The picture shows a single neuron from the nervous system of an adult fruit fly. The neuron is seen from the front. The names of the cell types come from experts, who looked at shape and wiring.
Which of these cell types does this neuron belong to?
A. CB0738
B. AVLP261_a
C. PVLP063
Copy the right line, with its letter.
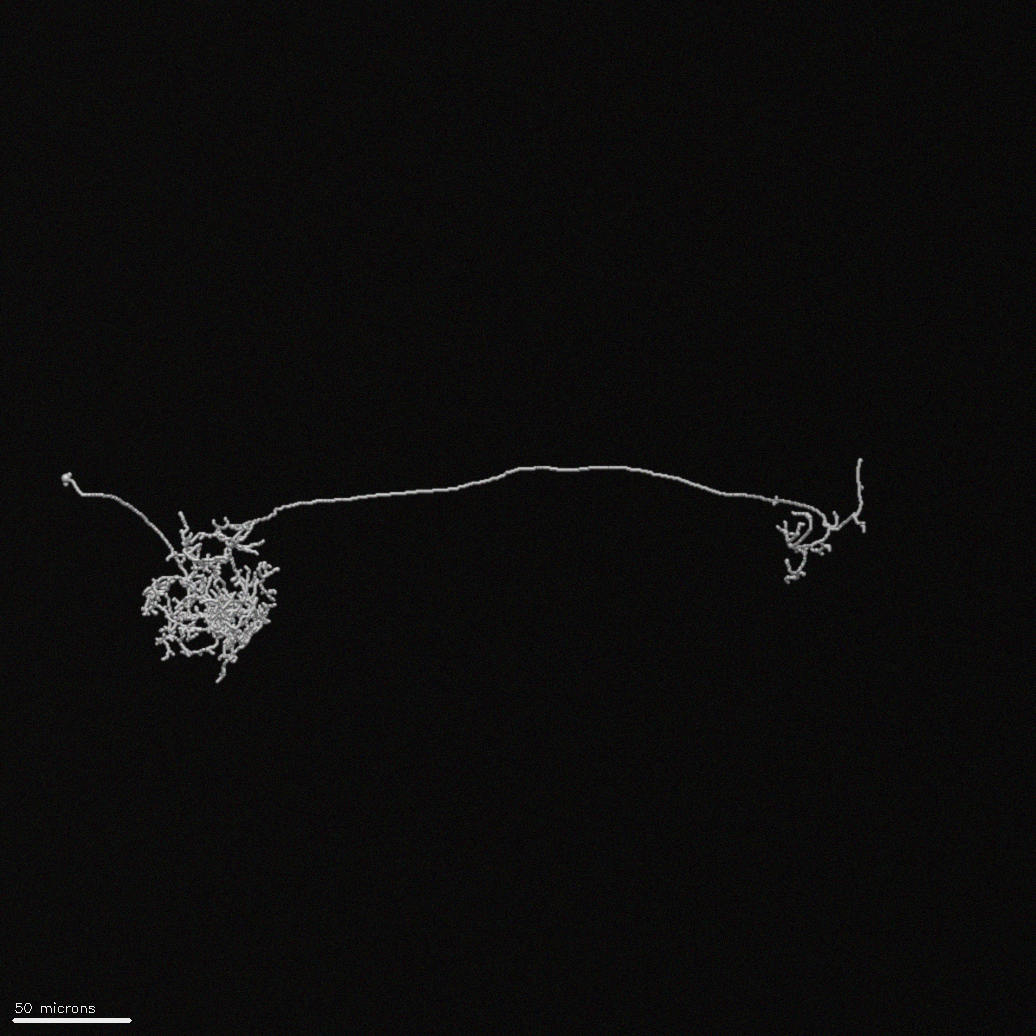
B. AVLP261_a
